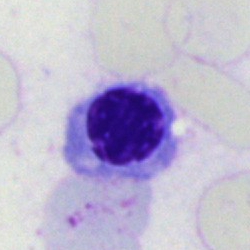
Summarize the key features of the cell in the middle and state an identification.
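Dense, dark purple chromatin lies in coarse clumps, and no nucleolus is visible. Blue cytoplasm forms a rim that is widest to the left of the nucleus, within an outline that is irregular rather than smoothly round. This is an erythroblast.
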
